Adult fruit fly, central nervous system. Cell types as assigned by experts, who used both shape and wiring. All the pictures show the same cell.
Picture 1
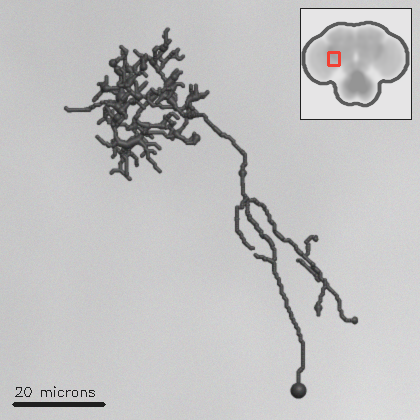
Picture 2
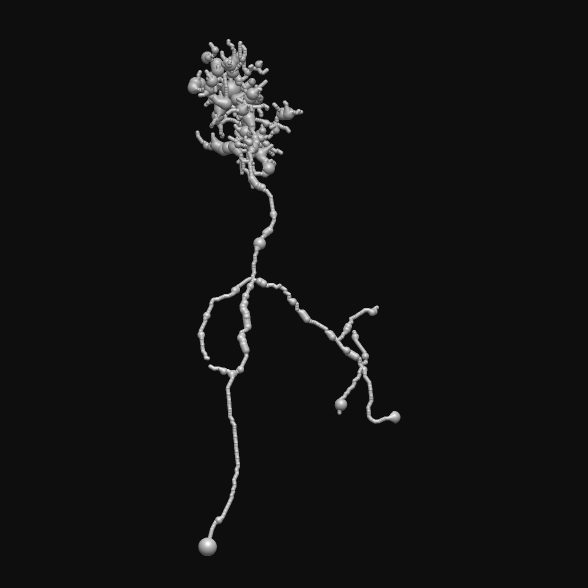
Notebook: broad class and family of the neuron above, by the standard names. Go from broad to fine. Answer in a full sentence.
An optic-lobe intrinsic neuron of the Li family.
